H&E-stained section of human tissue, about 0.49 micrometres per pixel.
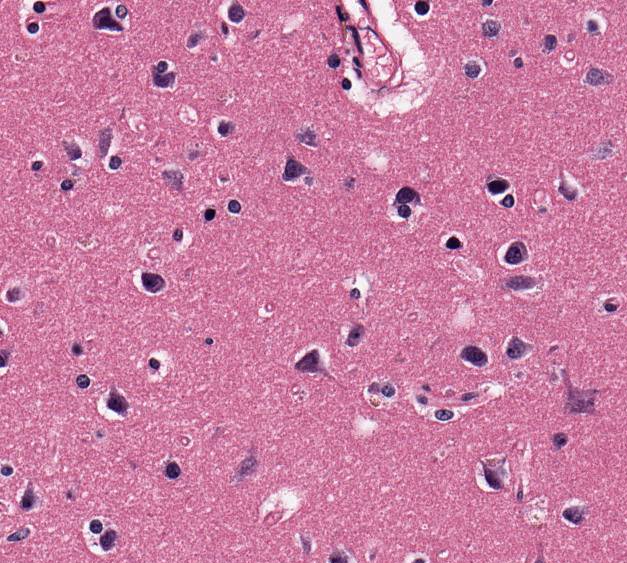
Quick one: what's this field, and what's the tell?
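Cerebral cortex is the answer. First, the field is finely granular pink neuropil with cells scattered singly, and no glands, tubules or epithelium. Next, that background is fine and fibrillary, not coarse collagen. Then, many small round dark nuclei with scant cytoplasm lie among larger neurons throughout.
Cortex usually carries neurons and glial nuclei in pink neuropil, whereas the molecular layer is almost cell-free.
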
